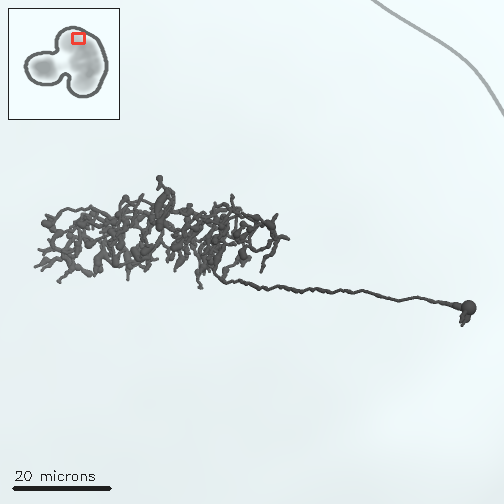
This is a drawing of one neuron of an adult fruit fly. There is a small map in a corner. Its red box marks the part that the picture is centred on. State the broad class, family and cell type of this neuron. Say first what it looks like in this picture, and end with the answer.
The cell body is on the right of the picture. From left to right in the picture it spans about 90 microns. Dozens of branch ends can be seen. Its broad class is optic-lobe intrinsic neuron. The family is Pm. The cell type is Pm2a.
